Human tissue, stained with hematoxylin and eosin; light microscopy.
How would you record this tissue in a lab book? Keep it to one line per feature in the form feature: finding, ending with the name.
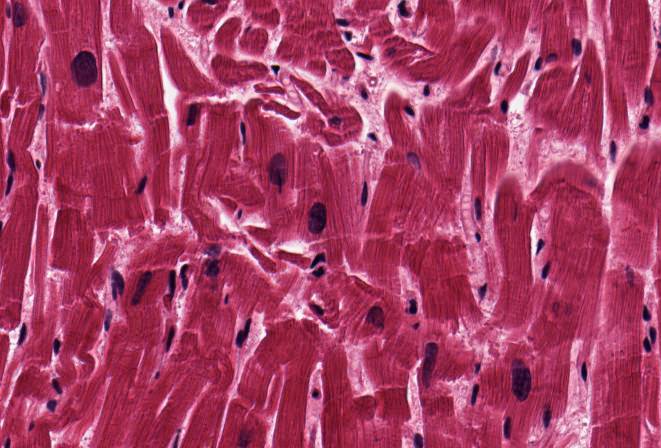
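Fibre nuclei: central, not at edges
Cytoplasm: deep pink-red with eosin
Between fibres: small, dark, elongated nuclei in narrow spaces
Fat: none
Site: left ventricle of the heart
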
